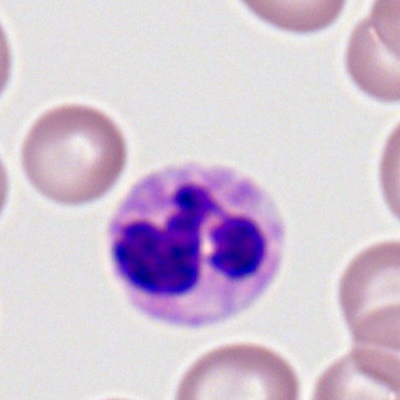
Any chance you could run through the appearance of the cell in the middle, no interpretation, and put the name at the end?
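Chromatin dark purple, coarsely clumped. No nucleoli visible. Cytoplasm plentiful, pale pinkish-lilac, with fine, faint lilac granules. Cell: segmented neutrophil.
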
